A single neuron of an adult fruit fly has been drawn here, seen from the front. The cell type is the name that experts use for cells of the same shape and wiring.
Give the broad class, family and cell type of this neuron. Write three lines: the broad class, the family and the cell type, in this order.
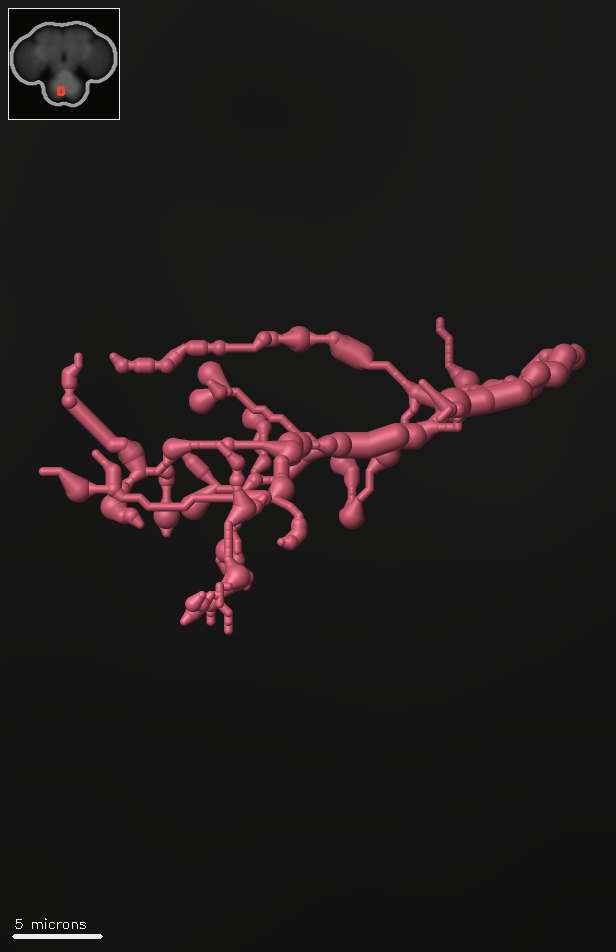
sensory neuron entering the nerve cord
class mechanosensory tactile
SNta28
